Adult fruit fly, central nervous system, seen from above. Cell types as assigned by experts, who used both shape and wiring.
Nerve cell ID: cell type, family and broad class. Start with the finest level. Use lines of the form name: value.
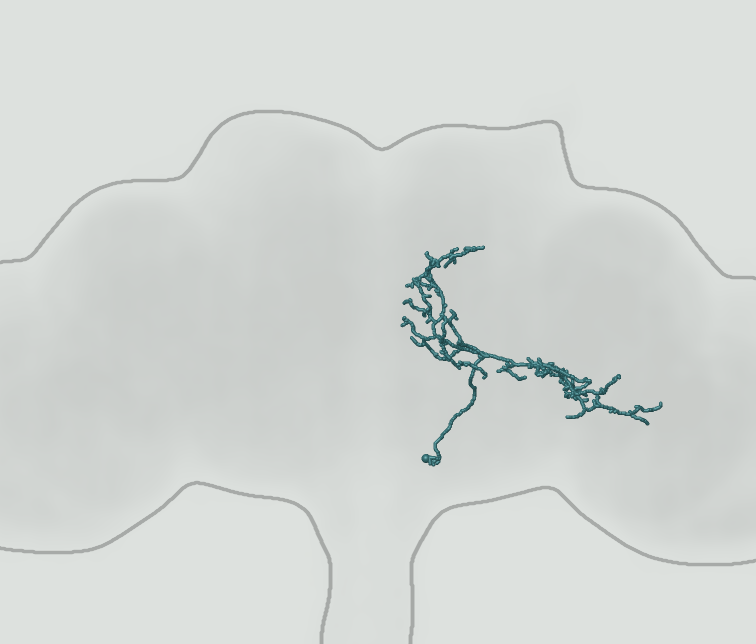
cell type: SMP415_b
family: hemilineage DM4_dorsal
broad class: central-brain intrinsic neuron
